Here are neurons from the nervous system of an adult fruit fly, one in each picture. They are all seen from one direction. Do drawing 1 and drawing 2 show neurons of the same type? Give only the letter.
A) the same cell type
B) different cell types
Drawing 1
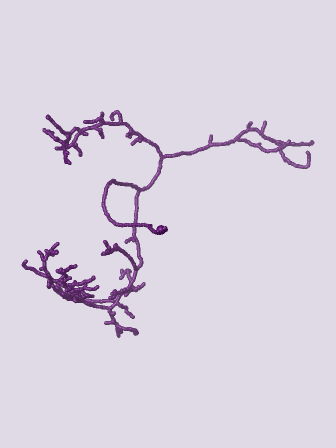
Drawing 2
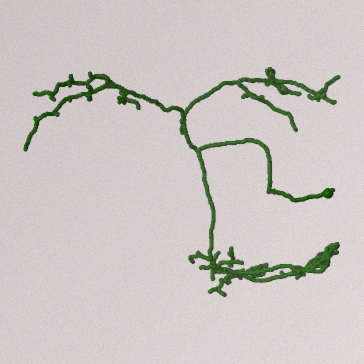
A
